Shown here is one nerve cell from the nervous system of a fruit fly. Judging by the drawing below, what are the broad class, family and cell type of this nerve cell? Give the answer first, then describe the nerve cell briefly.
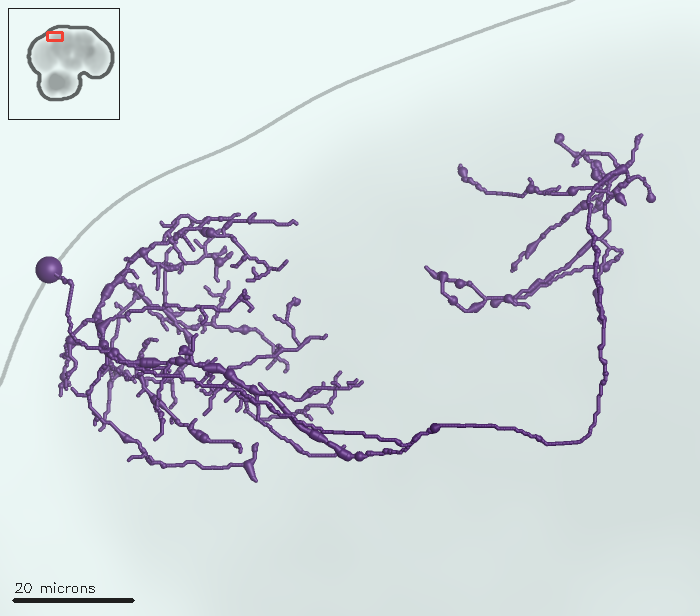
This is a central-brain intrinsic neuron. The family is hemilineage LHp3. It is of cell type LHPV5h2_a. The cell body can be seen on the left of the picture. From left to right in the picture it spans about 100 microns. The picture shows dozens of branch ends.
